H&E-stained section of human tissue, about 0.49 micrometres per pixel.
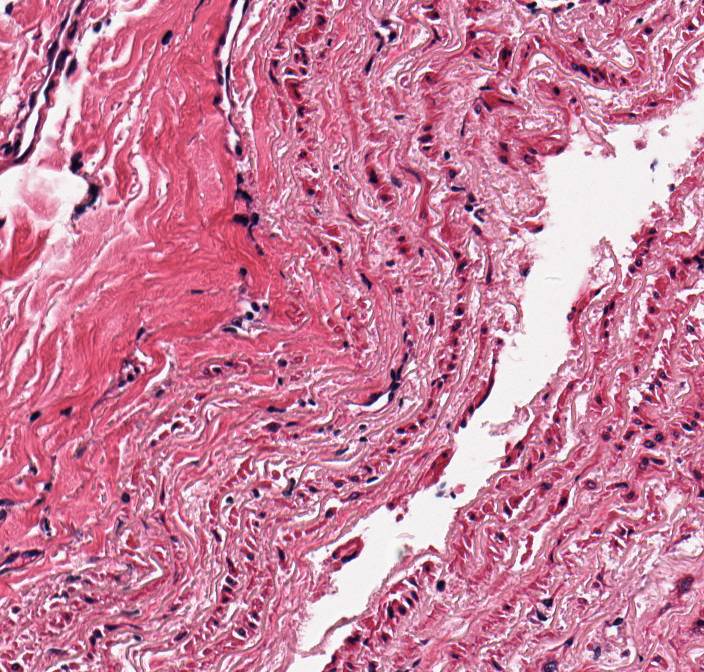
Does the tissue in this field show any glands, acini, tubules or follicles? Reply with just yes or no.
No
